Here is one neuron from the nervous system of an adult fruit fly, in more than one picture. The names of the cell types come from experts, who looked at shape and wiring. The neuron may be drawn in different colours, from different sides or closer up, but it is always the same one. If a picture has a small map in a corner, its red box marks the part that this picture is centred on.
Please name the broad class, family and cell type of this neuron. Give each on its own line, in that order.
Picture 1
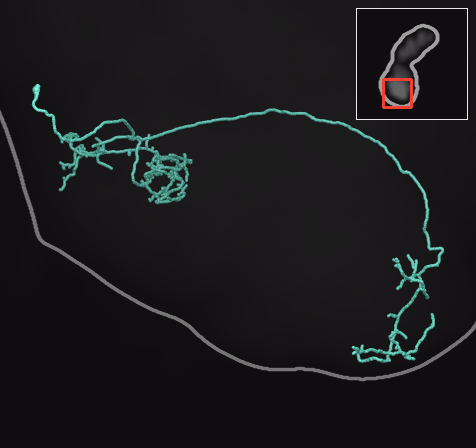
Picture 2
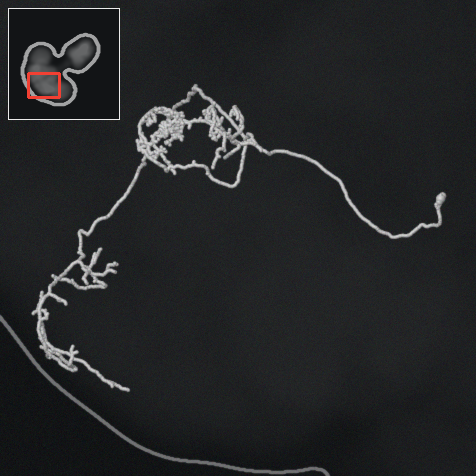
central-brain intrinsic neuron
hemilineage ALlv1
M_lvPNm33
